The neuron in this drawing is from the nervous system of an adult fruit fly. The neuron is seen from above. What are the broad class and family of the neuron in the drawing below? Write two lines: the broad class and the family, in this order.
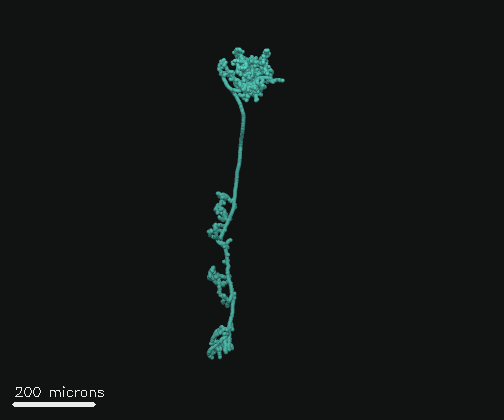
descending neuron
DNge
